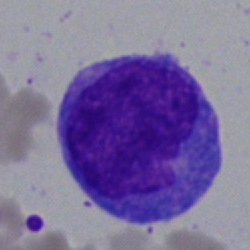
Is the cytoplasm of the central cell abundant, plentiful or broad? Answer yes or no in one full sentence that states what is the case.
No, the cell does not have plenty of cytoplasm; its nucleus fills most of it.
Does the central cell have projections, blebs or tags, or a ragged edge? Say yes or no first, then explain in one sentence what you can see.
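No. The cell outline is round with a smooth edge.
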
